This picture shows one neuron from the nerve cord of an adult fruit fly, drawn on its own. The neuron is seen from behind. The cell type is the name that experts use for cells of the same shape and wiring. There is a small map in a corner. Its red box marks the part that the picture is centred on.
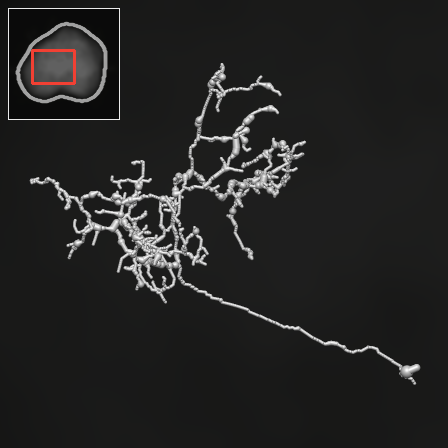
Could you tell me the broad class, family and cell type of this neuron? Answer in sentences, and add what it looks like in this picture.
It is a nerve-cord intrinsic neuron. Its family is hemilineage 13B. The cell type is IN13B085. The picture shows dozens of branch ends. As drawn here it is about as wide as it is tall.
